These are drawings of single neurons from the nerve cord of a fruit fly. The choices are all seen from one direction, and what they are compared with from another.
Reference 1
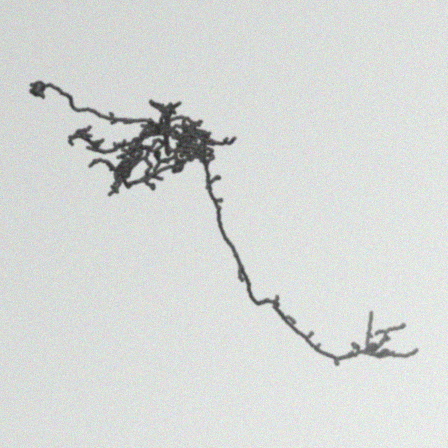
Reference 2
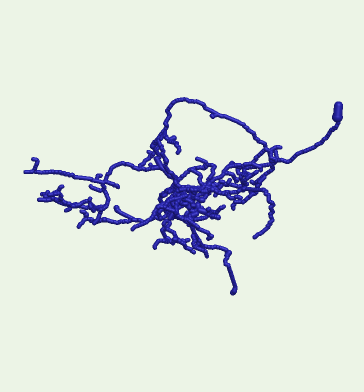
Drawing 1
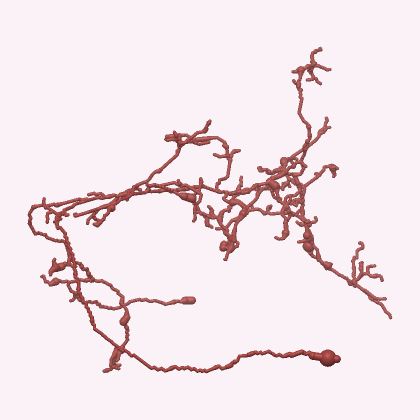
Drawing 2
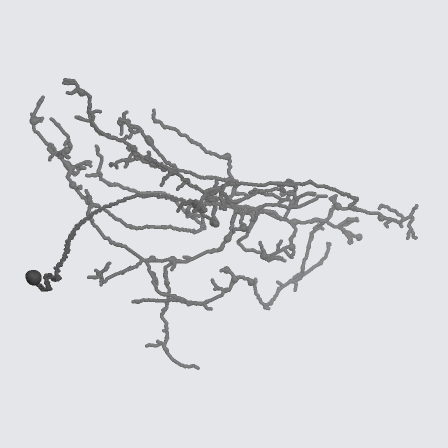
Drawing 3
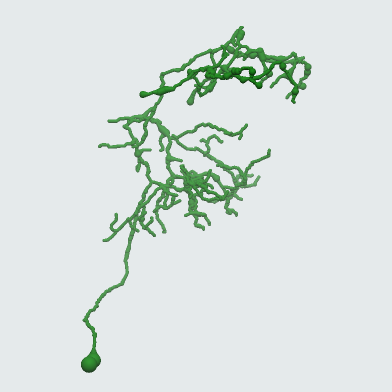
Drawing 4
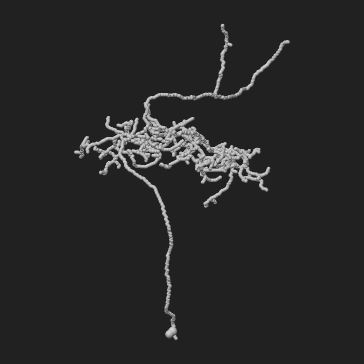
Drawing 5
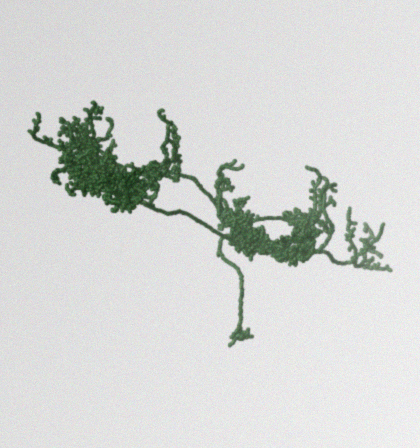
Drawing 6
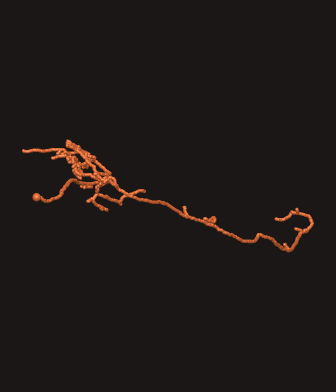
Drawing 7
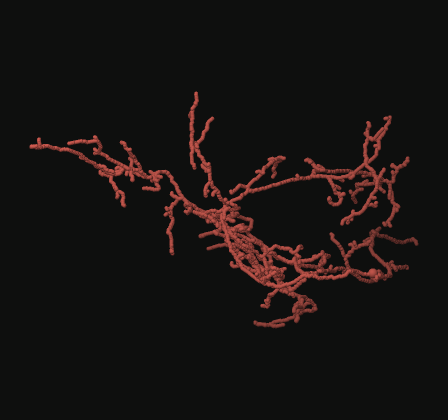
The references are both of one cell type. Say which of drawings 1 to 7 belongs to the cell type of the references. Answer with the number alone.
3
